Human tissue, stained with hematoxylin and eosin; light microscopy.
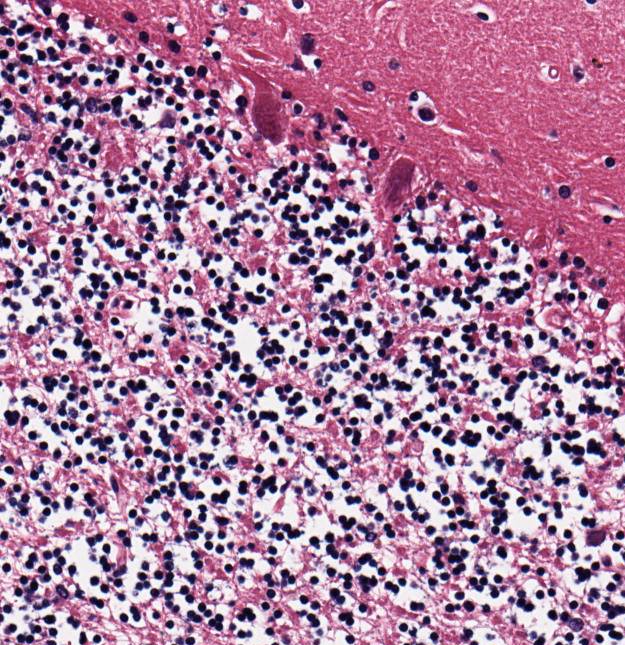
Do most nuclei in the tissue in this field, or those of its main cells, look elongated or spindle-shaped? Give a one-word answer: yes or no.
No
